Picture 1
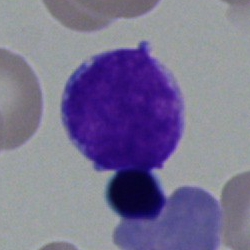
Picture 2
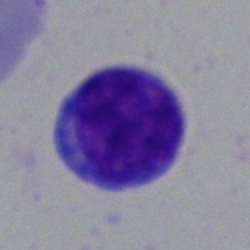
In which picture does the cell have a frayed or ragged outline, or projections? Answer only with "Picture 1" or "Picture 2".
Picture 1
